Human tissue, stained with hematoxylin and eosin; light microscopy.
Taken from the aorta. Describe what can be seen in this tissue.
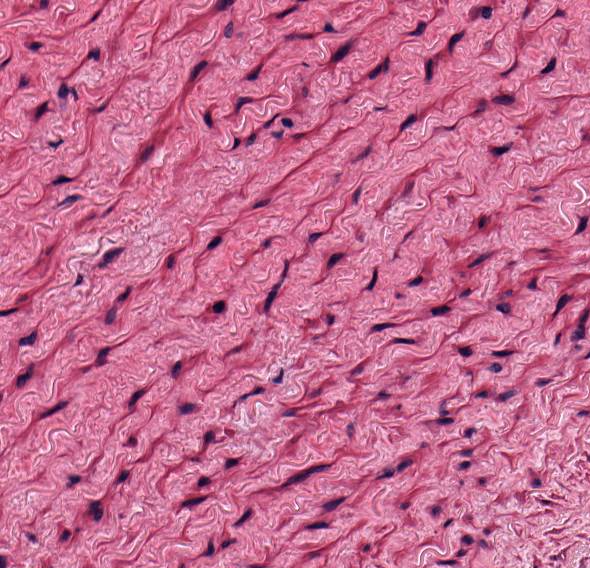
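A single uniform fibrous tissue fills the whole field, without separate compartments. Its eosinophilic fibres are wavy and crimped, not straight. The nuclei are dark, elongated and spindle-shaped, scattered fairly evenly without forming clusters.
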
